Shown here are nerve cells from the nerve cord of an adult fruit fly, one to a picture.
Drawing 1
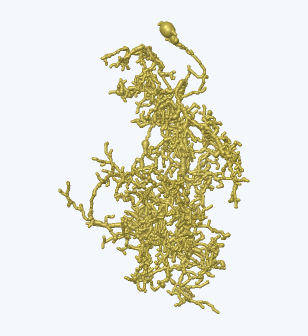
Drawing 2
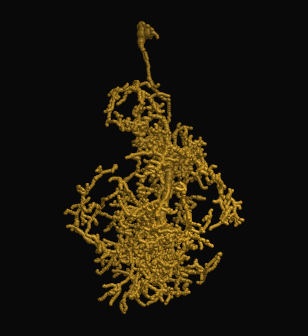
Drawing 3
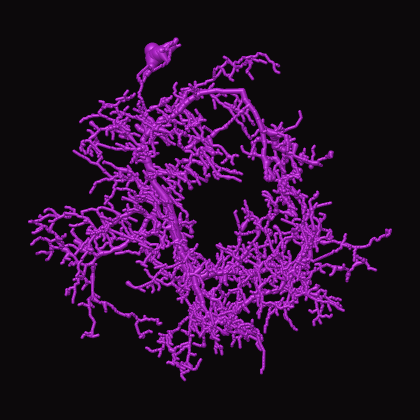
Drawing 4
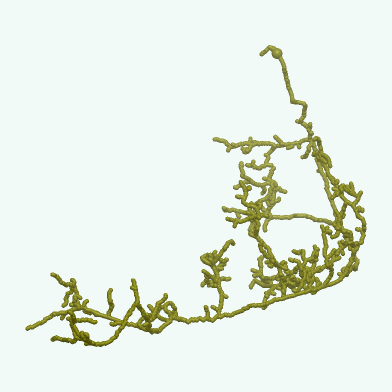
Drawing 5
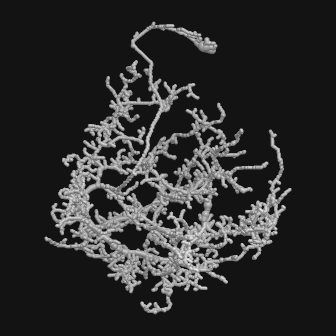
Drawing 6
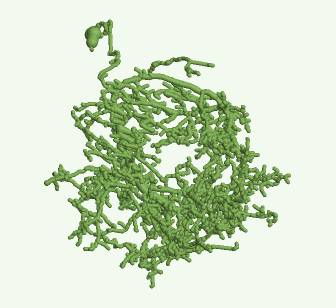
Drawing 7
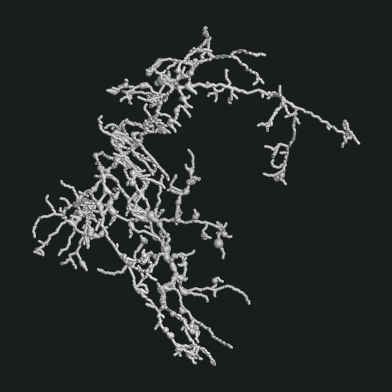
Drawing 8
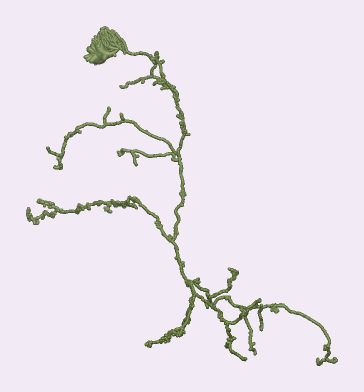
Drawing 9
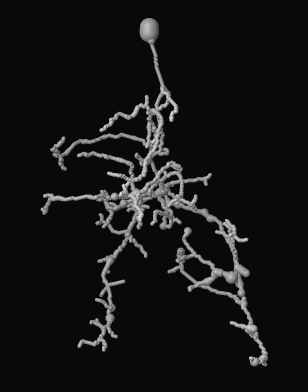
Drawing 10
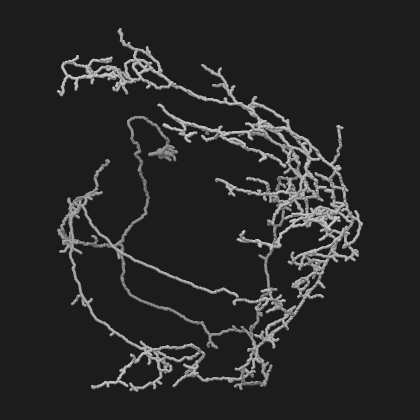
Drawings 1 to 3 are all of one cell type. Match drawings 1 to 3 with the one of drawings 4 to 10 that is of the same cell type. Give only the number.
6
